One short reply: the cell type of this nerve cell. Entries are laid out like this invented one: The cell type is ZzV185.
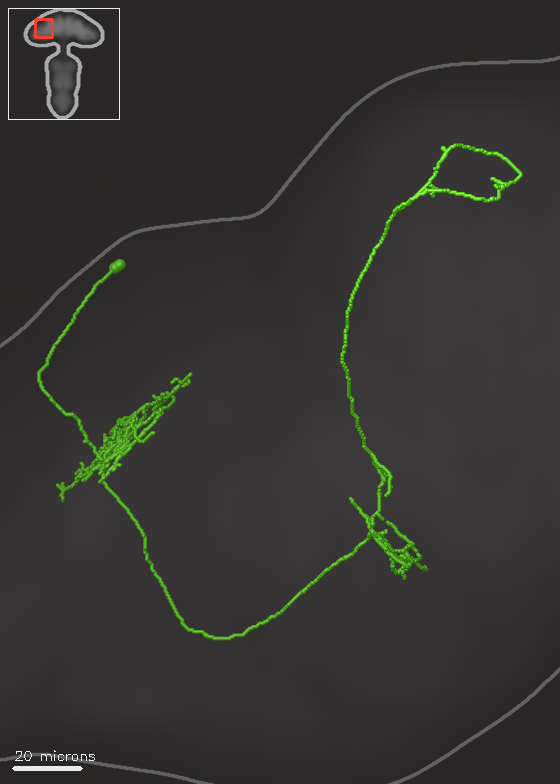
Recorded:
The cell type is MeTu4c.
